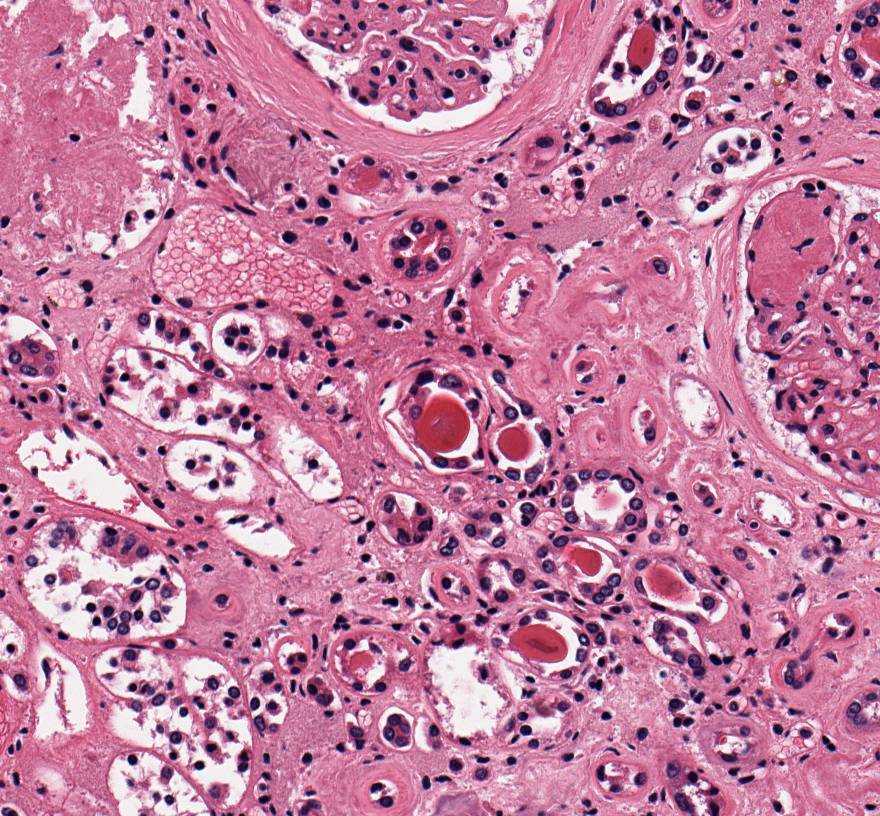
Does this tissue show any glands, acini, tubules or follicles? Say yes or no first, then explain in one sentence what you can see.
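Yes. The pink stroma between tubules holds scattered small dark round nuclei.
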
